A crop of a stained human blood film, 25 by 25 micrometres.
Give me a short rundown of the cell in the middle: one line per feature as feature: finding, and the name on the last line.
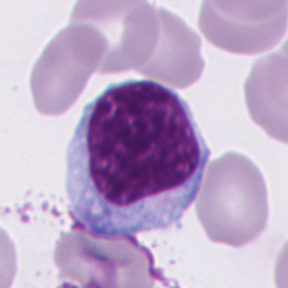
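Chromatin: coarse and clumped, paler streaks between the clumps
Nucleoli: none visible
Cytoplasm colour: pale blue-grey
Granules: no distinct coarse ones in the cytoplasm
Name: typical lymphocyte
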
